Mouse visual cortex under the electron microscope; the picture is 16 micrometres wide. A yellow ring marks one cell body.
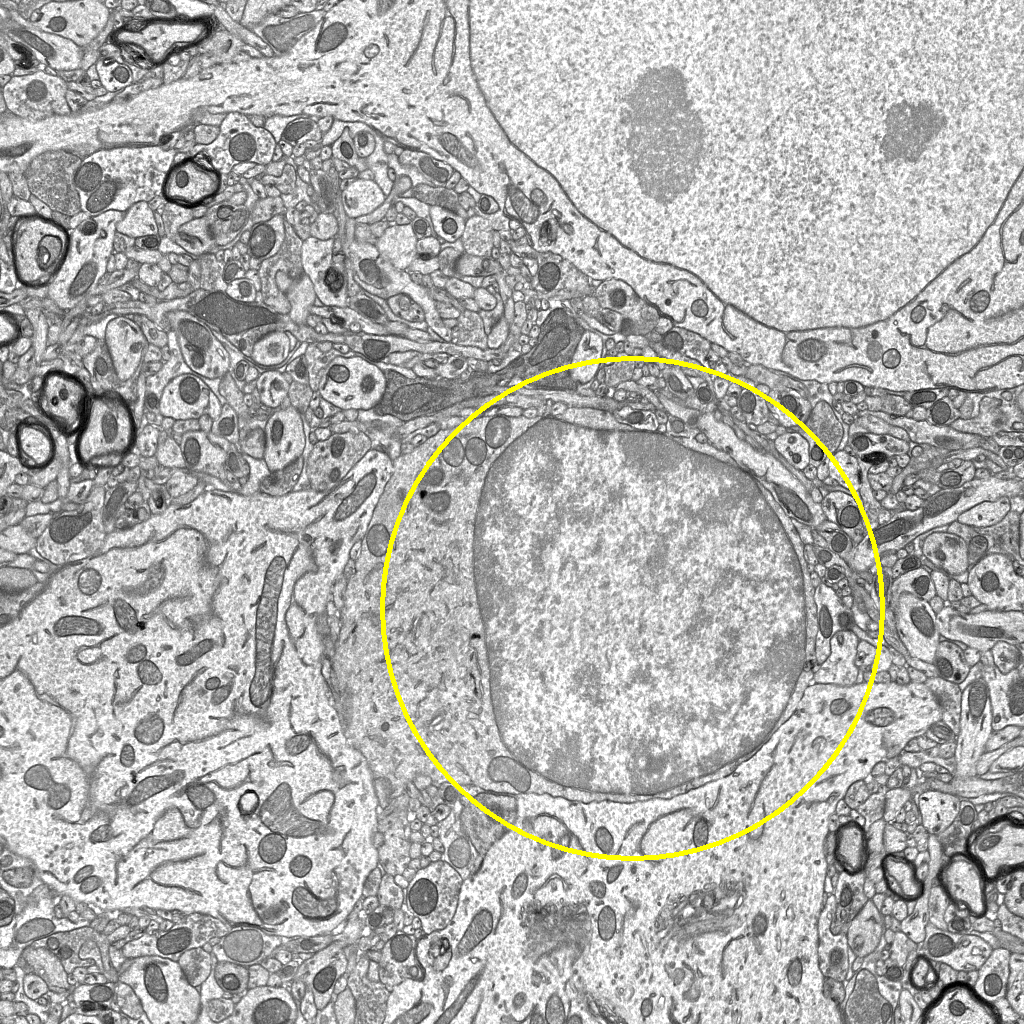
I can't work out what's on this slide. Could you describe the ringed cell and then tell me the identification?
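The nuclear envelope here runs smoothly, with no deep folds or indentations. The chromatin is patchy: darker clumps scattered through a paler background, some lying against the envelope. The pale cytoplasm forms a wider band on the left than on the right, with only a couple of tiny black specks and no large dense granule clusters. It's an oligodendrocyte.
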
